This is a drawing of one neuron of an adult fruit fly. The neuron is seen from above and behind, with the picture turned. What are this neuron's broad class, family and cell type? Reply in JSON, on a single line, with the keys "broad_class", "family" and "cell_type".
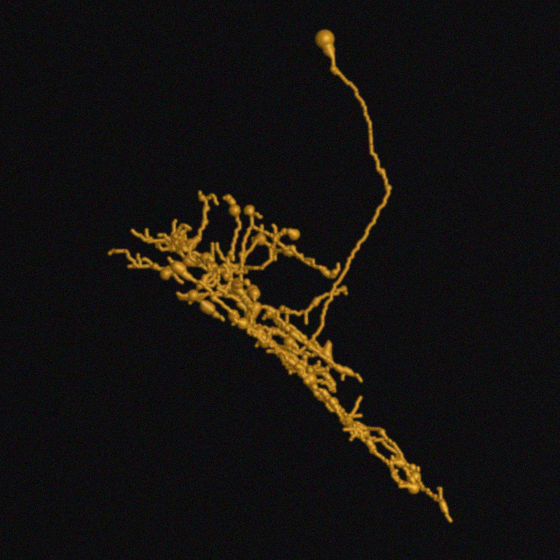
{"broad_class": "optic-lobe intrinsic neuron", "family": "Cm", "cell_type": "Cm8"}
